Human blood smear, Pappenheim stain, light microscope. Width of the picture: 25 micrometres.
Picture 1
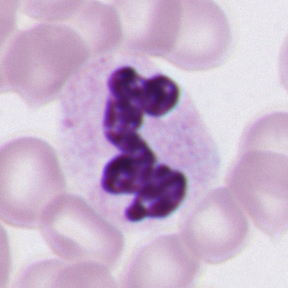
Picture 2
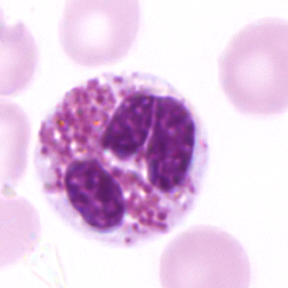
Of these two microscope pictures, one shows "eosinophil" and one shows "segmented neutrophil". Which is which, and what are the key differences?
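In this pair, the segmented neutrophil is in picture 1 and the eosinophil in picture 2. The granules differ first of all: the segmented neutrophil has fine, faint pink-violet granules scattered through plentiful pale pinkish-lilac cytoplasm, whereas the eosinophil's cytoplasm is filled with coarse, round, reddish-pink granules. These are most crowded on the left side of the cell, and the cytoplasm between them is pale and nearly colourless.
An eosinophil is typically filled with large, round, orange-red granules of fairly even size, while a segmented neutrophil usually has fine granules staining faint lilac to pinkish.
Both nuclei are divided into lobes with dark purple, coarsely clumped chromatin. In the segmented neutrophil, several lobes are joined in a zigzag chain running from top to bottom, the chromatin is dense, and no nucleoli can be seen. In the eosinophil the nucleus forms separate lobes rather than one mass, one of them lying apart in the lower left part of the cell.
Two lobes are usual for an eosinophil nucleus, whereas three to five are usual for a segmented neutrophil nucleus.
The segmented neutrophil's outline is roughly oval with a smooth edge.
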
